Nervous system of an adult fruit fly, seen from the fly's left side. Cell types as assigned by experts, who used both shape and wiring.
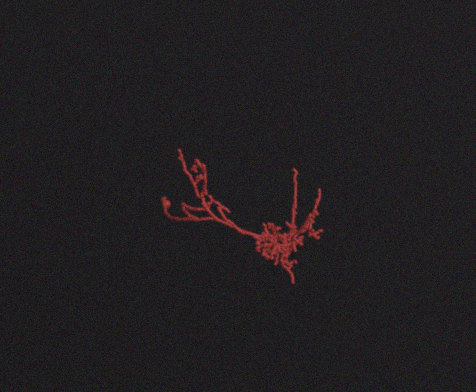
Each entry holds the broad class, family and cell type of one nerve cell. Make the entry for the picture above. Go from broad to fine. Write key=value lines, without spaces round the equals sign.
broad_class=central-brain intrinsic neuron
family=hemilineage LALa1_posterior
cell_type=CB1202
